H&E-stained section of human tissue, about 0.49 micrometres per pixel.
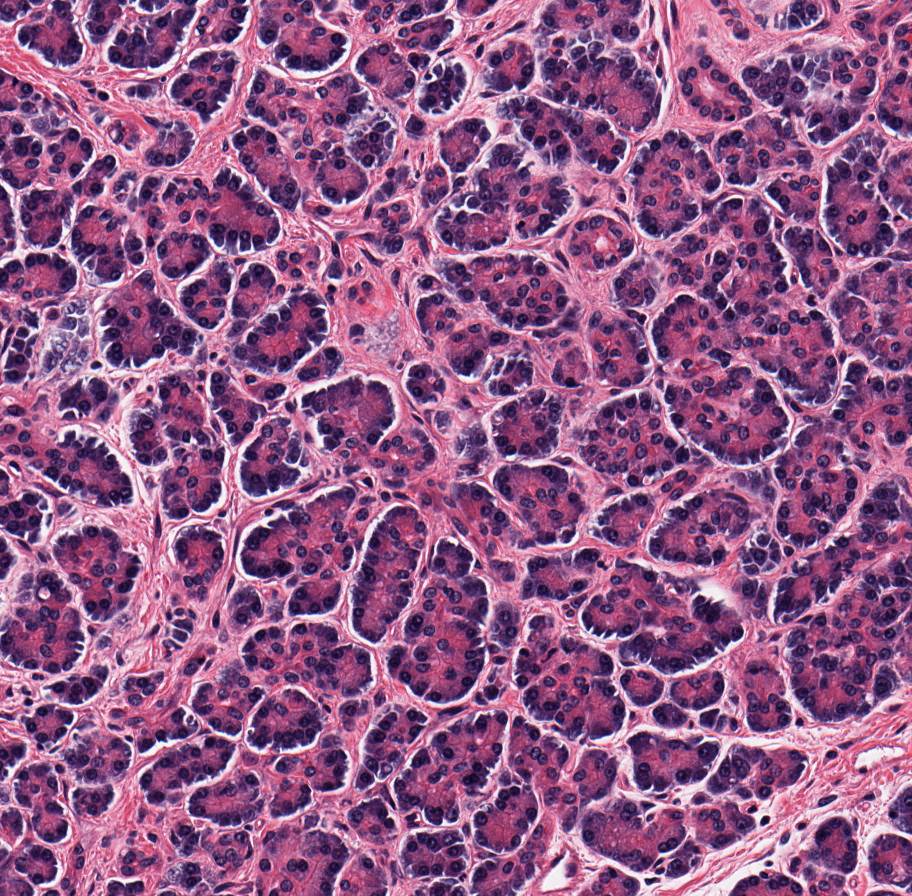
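Pancreas, haematoxylin and eosin. Rounded, lobulated epithelial nests fill the field, separated by narrow stromal bands. Within nests, cells grouped into small acinar clusters. Nuclei small, round, dark, fairly uniform. Cytoplasm deep purple-red, granular.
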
